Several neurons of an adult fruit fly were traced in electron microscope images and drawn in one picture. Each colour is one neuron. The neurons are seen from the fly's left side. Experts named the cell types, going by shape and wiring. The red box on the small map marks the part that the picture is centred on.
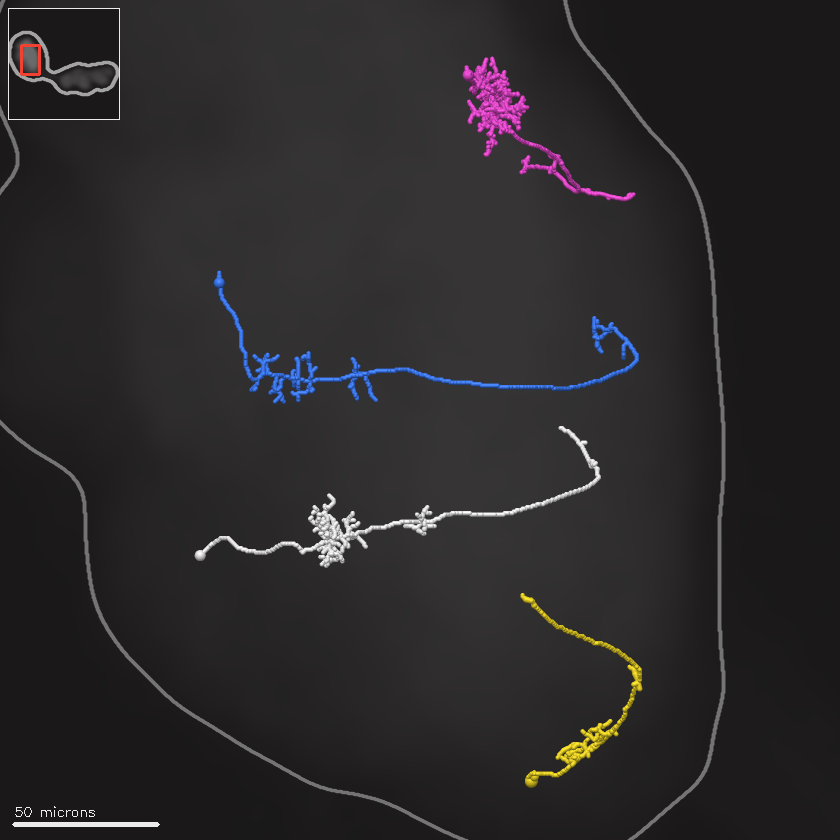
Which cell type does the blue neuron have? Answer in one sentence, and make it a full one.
Classified by cell type, this neuron is Tm12.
